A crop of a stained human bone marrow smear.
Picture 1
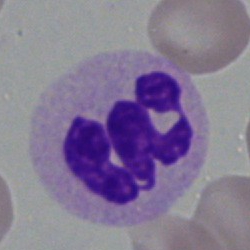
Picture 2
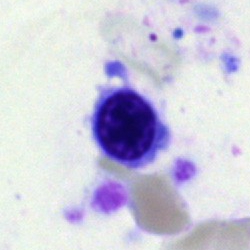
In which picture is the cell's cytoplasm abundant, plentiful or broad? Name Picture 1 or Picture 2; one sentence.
It is in picture 1 that the cytoplasm of the cell is plentiful.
